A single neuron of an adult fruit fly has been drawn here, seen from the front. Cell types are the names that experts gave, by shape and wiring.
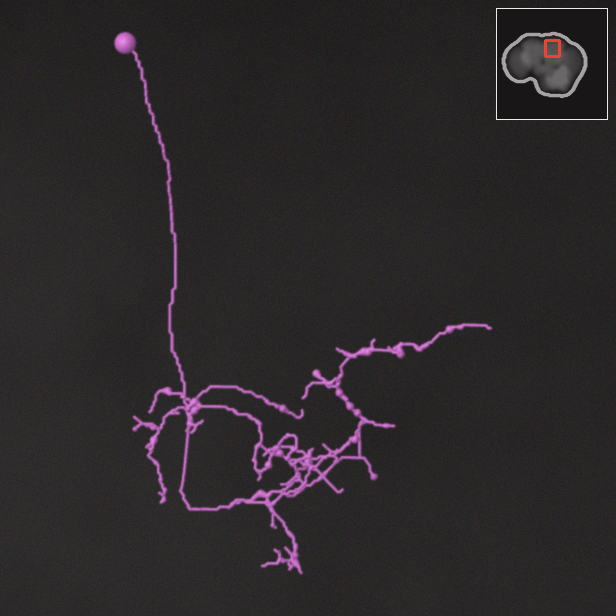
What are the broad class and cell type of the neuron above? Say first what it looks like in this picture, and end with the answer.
The cell body is at the upper left of the picture. Dozens of branch ends can be seen. Its broad class is central-brain intrinsic neuron. Its cell type is CB1374.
